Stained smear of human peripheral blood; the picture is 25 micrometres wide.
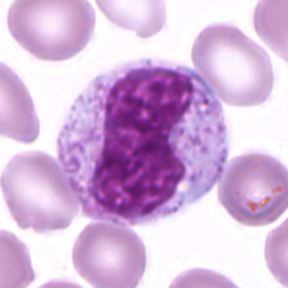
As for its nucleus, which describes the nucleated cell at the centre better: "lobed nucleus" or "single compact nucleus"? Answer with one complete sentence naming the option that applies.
This cell has an undivided, compact nucleus that is round, oval or kidney-shaped.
